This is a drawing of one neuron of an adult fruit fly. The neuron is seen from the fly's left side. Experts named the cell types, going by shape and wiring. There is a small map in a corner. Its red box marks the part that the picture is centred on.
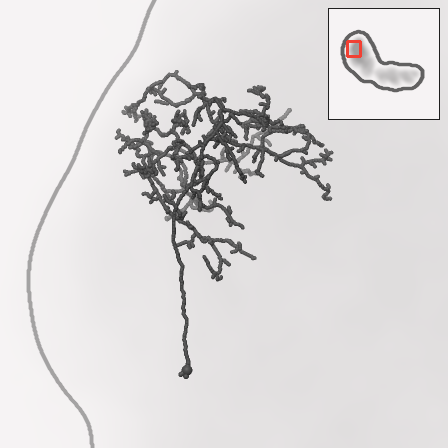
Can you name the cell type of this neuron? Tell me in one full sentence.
With respect to cell type, this neuron is PVLP074.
